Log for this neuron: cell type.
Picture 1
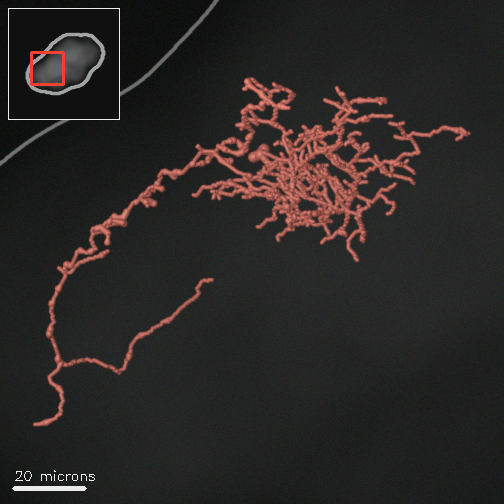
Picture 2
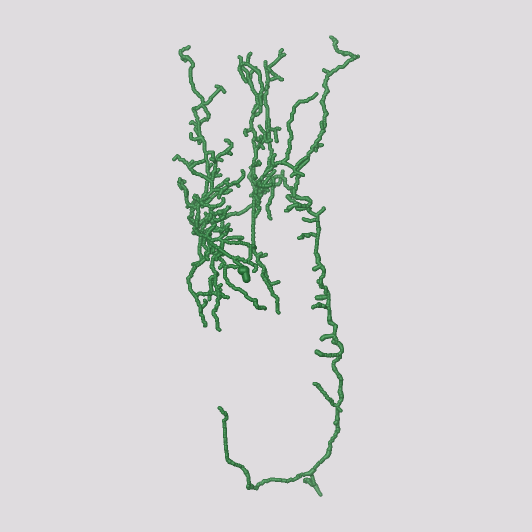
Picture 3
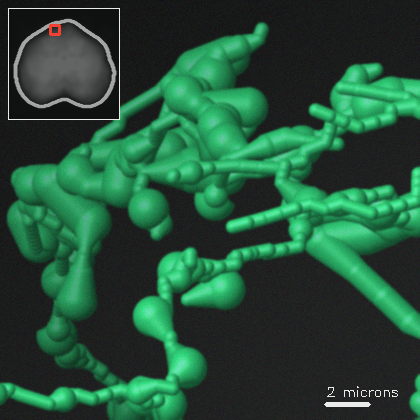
IN19B050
